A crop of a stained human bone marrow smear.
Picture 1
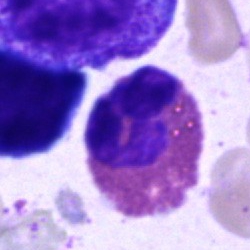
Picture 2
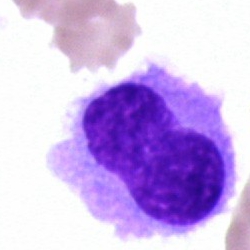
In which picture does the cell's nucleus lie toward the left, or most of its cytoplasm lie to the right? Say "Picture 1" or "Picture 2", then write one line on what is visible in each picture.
Picture 1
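Picture 1: The nucleus lies toward the upper left of the cell.
Picture 2: The cytoplasm is pale lilac-blue and widest on the lower-left side of the nucleus.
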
